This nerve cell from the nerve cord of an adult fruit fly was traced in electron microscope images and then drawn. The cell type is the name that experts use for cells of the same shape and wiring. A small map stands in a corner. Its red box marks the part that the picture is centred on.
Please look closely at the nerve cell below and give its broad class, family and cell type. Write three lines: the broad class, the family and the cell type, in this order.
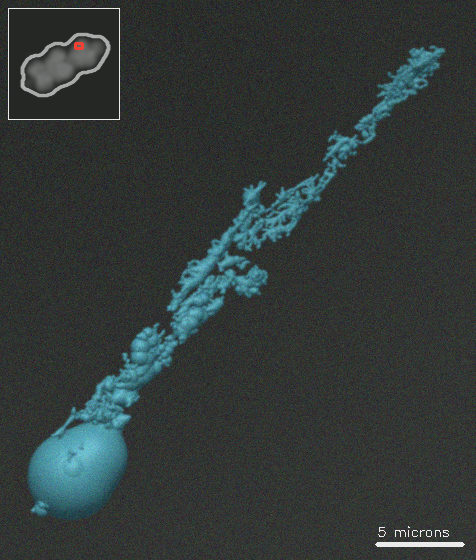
ascending neuron
hemilineage 09A
AN09A005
